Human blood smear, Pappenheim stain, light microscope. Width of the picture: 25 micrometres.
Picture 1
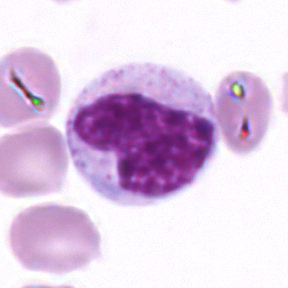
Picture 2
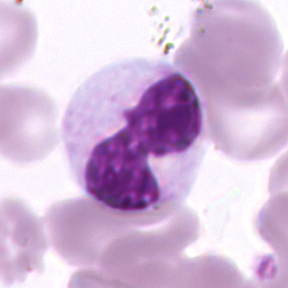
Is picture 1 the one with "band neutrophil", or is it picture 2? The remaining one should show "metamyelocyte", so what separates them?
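Picture 1 shows a metamyelocyte; picture 2 shows a band neutrophil. The metamyelocyte nucleus has a broad notch on the lower left, giving it a kidney shape, measures about 12 by 9 micrometres and fills about 60% of the cell's area.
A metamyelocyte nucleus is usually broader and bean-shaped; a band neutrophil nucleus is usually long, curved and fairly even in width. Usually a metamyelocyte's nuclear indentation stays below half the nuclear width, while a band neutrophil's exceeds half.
In picture 1 the pale grey-blue cytoplasm, broadest above the nucleus, holds scattered fine pink-red granules, while picture 2 has pale lilac-grey cytoplasm with fine, faint violet dust-like granules. The band neutrophil's outline is round and smooth, its chromatin dark purple and coarsely clumped. Both cells are about 13 micrometres across.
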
